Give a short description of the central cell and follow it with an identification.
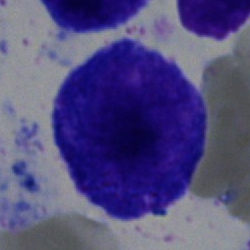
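Outline roughly round, edges slightly uneven and angular. Staining darkest centrally. No vacuoles. Image blurred; fine chromatin detail lost. Cell: promyelocyte.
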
